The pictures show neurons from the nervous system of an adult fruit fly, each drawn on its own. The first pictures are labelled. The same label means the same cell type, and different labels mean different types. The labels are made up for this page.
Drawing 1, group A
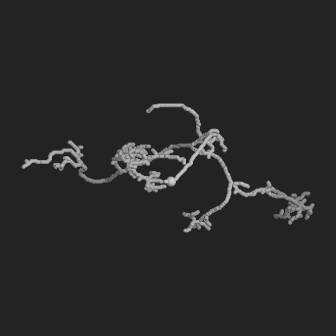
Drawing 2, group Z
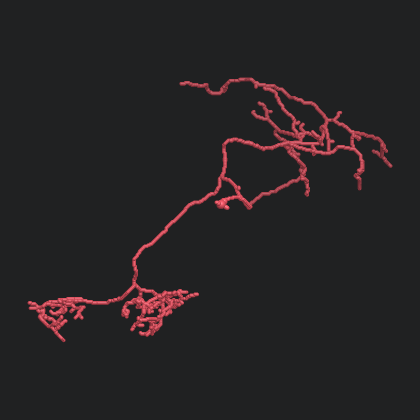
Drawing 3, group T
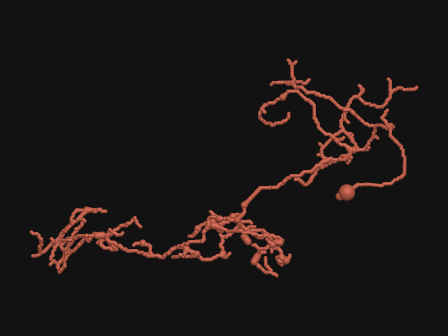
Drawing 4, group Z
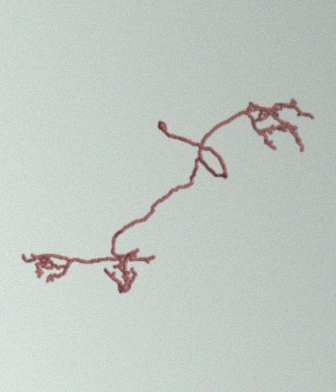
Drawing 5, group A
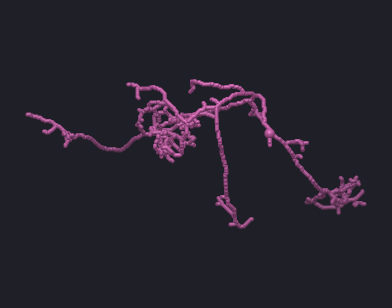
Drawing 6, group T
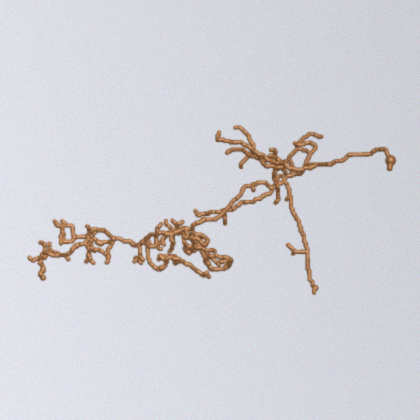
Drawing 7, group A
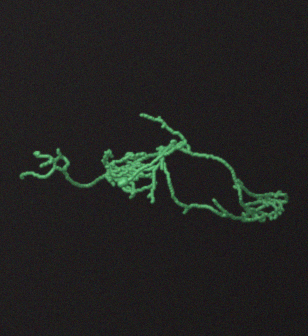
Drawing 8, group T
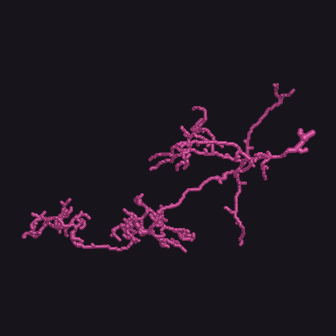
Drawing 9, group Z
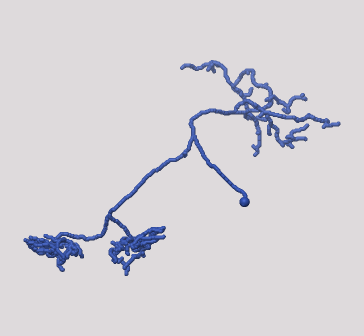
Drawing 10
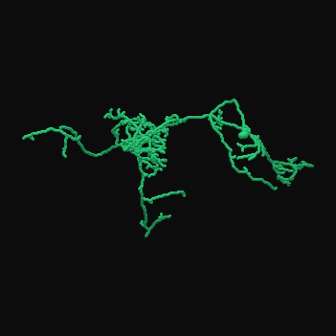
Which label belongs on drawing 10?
group A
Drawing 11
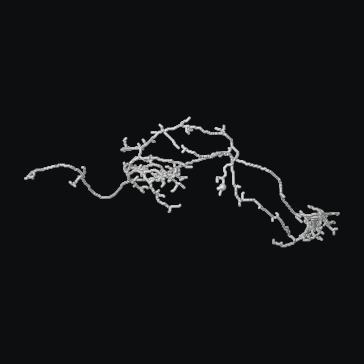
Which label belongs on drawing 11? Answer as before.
group A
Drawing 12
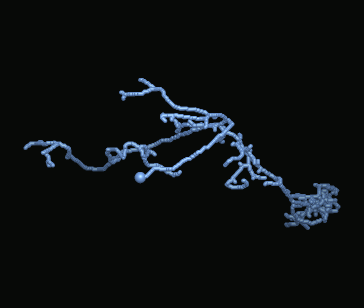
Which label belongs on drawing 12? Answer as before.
group A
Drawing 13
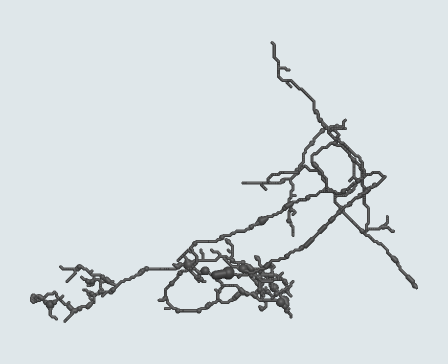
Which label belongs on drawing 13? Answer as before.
group T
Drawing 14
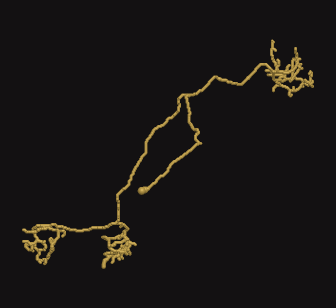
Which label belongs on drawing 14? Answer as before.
group Z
